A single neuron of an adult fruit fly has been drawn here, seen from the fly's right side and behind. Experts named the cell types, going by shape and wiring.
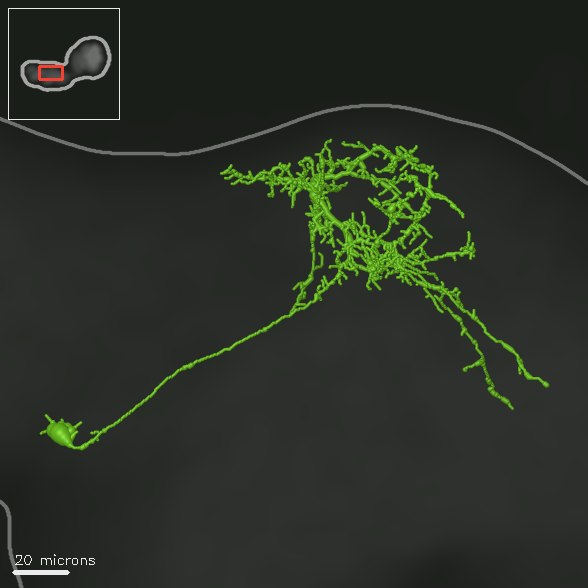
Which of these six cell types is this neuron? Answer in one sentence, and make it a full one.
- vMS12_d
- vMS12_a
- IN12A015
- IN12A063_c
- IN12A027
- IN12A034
This neuron is of the type vMS12_a.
